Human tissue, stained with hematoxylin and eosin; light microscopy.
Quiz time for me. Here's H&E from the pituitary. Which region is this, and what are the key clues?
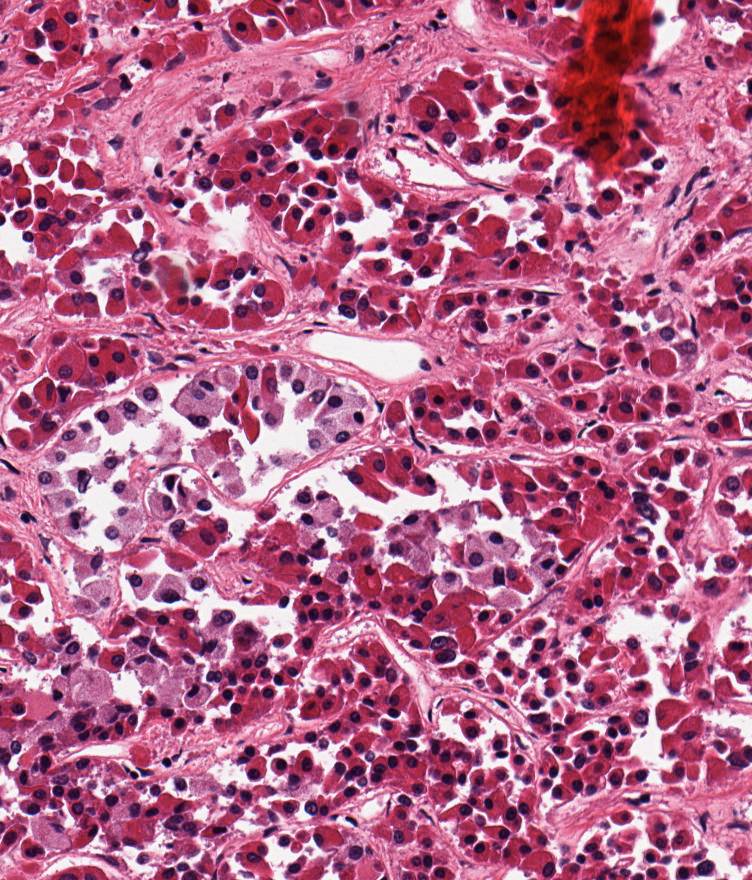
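You're looking at the pars distalis. Notice how the cells gather into small nests and cords, with thin fibrous septa between them all across the field.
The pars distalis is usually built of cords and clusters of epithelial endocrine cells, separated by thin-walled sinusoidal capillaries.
In the upper centre lies an empty, elongated, thin-walled space. Within each nest the cells hold together only loosely, leaving small white gaps. Toward the left centre and lower left, see the minority of cells whose cytoplasm is a paler lilac pink.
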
